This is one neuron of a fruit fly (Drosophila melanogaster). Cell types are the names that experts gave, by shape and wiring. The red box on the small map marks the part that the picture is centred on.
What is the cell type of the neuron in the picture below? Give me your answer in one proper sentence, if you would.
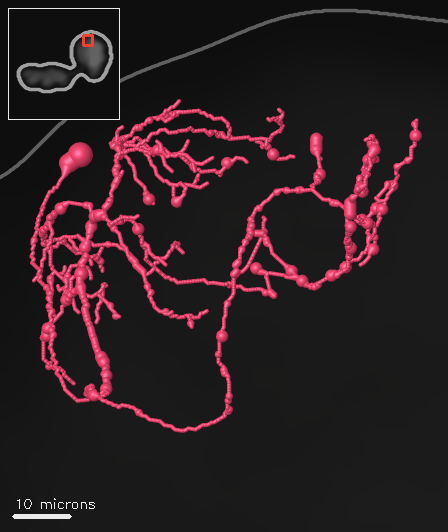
It is CB1348 that is the cell type of the neuron.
